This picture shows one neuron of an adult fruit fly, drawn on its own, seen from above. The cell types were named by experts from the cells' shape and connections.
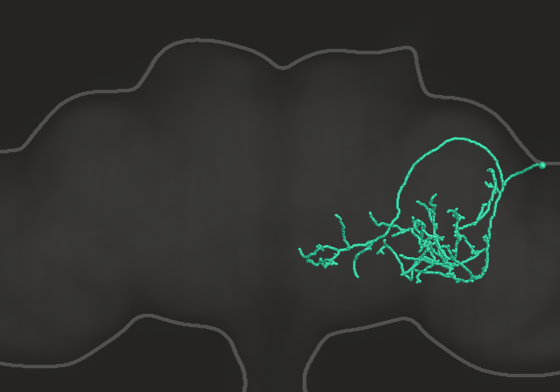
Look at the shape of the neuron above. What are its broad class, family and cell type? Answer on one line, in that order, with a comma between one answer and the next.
central-brain intrinsic neuron, hemilineage SLPav1_medial, PLP064_b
